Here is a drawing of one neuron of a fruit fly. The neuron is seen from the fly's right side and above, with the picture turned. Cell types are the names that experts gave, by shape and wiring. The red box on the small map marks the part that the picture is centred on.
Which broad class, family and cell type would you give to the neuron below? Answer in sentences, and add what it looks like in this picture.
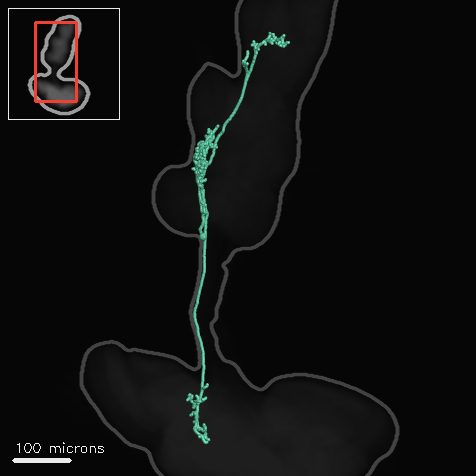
It is an ascending neuron. Its family is hemilineage 17A. It is of cell type AN17A068. The cell body is in the middle of the picture. By the scale bar it is about 750 microns tall in this view.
